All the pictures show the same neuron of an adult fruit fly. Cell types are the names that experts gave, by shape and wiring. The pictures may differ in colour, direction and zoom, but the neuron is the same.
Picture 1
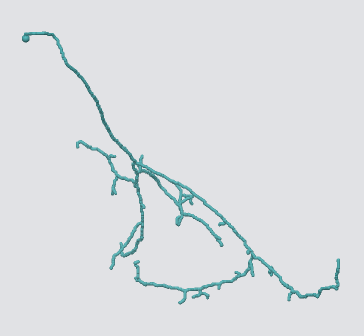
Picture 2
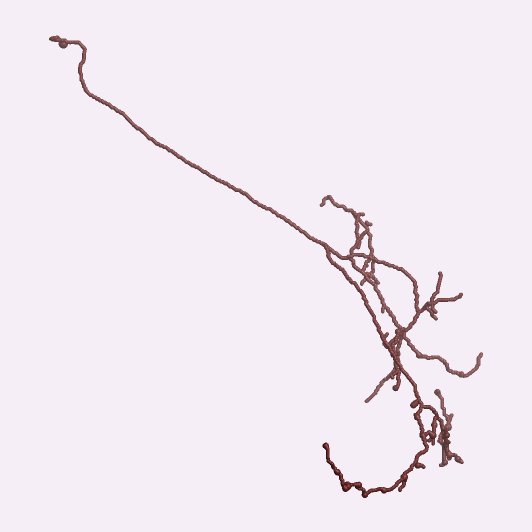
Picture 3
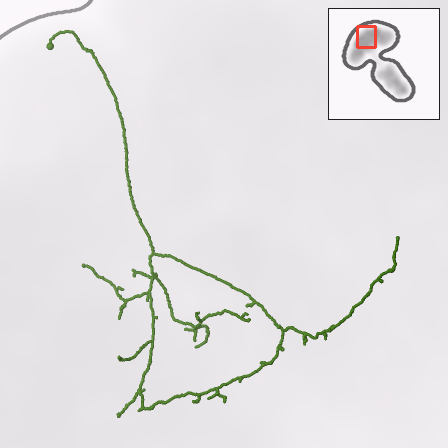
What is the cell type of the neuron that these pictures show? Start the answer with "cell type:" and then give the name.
cell type: CB1833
